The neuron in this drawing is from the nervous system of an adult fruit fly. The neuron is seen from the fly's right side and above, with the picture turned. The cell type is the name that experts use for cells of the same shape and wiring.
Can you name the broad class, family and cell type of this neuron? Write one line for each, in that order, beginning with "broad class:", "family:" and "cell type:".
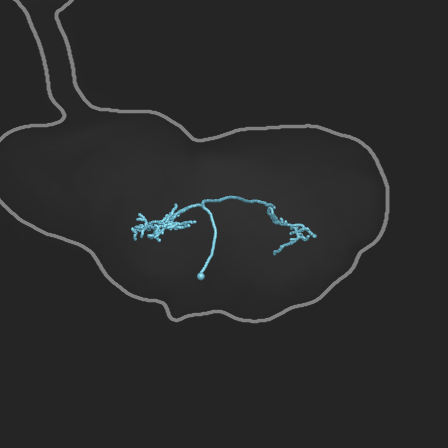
broad class: central-brain intrinsic neuron
family: hemilineage VLPa2
cell type: PVLP033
